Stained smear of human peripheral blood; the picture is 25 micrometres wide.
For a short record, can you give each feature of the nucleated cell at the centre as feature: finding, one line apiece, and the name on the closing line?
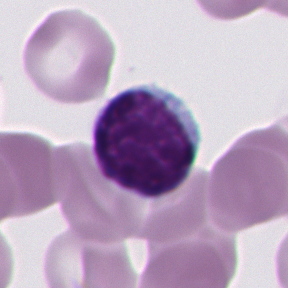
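Chromatin: dense, dark purple, coarsely clumped
Cytoplasm: a scant pale blue rim
Granules: none seen in the cytoplasm
Vacuoles: none seen in the cell
Name: typical lymphocyte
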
